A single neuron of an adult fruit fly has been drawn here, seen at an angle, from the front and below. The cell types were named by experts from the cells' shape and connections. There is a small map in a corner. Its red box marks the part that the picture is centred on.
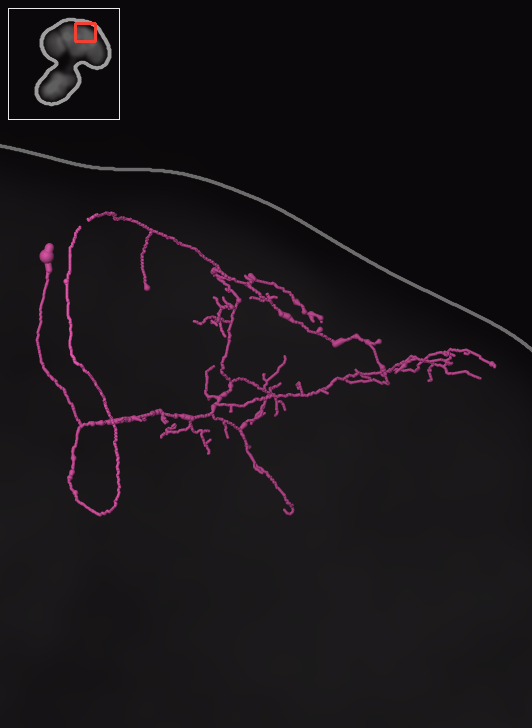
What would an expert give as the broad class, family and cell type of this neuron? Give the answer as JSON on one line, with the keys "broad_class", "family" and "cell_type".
{"broad_class": "central-brain intrinsic neuron", "family": "hemilineage SMPpm1", "cell_type": "CB0943"}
